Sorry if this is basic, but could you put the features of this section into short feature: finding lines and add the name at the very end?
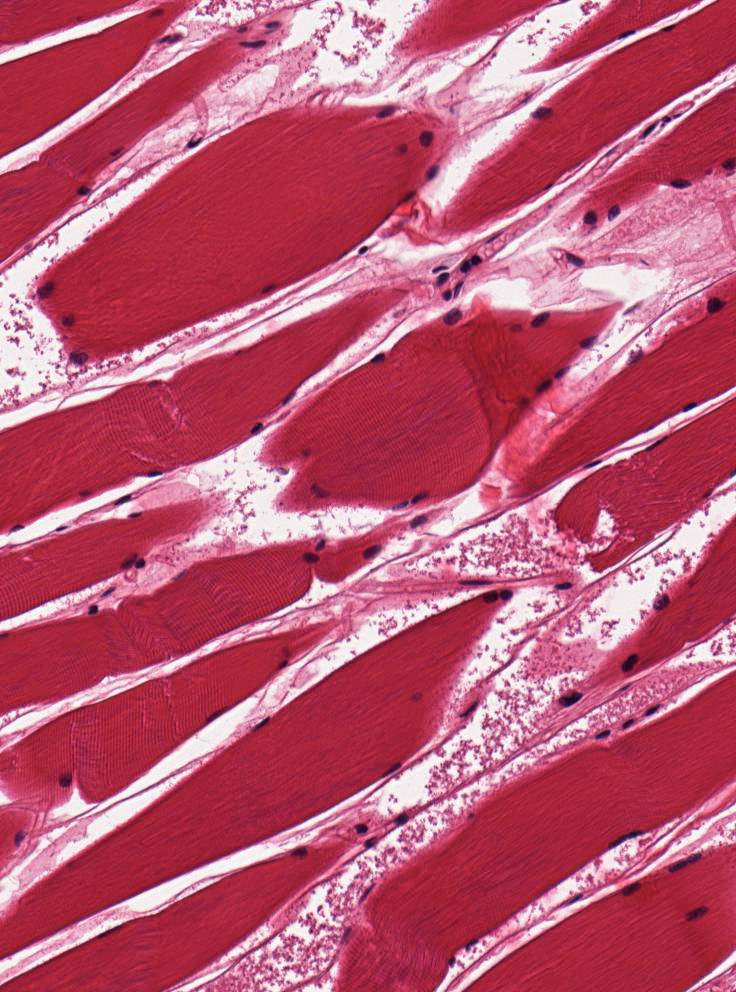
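Striations: fine cross-striations within many fibres
Nuclear position: at the edges of the fibres
Nuclei: small, dark purple, oval to flattened
Between fibres: pale, loose, wispy tissue with scattered fine pink granular material
Identification: skeletal muscle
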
